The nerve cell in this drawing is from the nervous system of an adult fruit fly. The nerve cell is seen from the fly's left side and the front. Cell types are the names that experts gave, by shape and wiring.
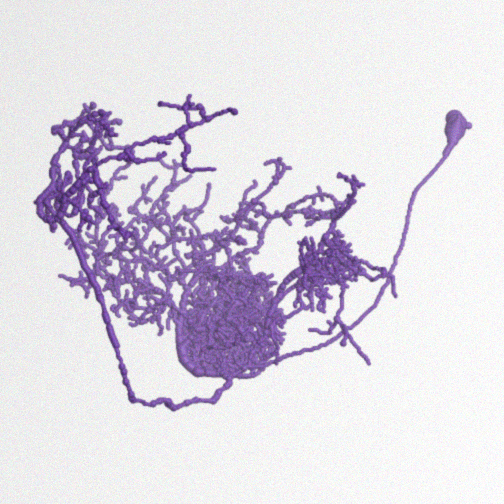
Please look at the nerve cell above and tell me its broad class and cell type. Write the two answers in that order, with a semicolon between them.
central-brain intrinsic neuron; AVLP479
